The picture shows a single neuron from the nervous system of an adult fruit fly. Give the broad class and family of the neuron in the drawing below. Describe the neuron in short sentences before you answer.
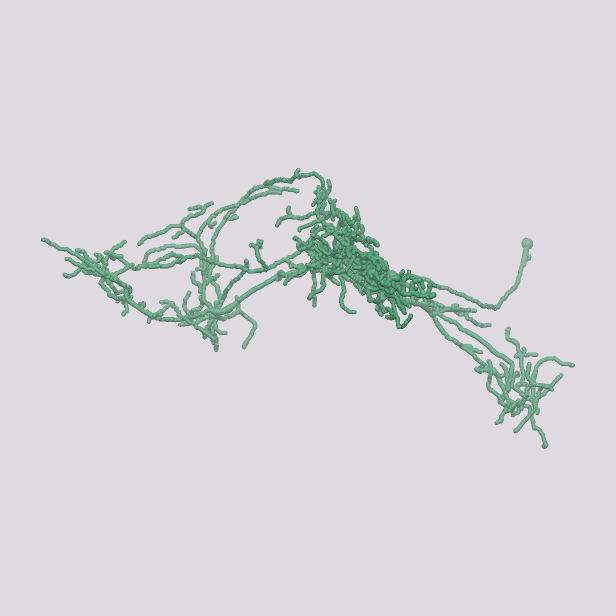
The cell body is on the right of the picture. Dozens of branch ends can be seen. It is a central-brain intrinsic neuron. Its family is hemilineage WEDa2.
